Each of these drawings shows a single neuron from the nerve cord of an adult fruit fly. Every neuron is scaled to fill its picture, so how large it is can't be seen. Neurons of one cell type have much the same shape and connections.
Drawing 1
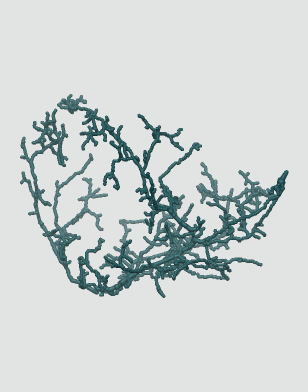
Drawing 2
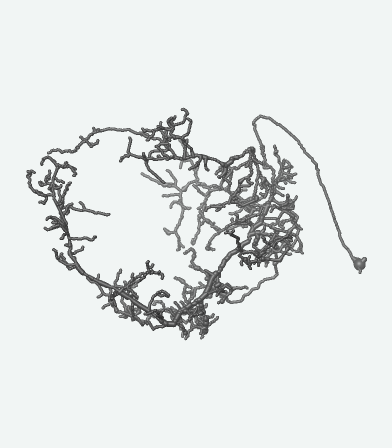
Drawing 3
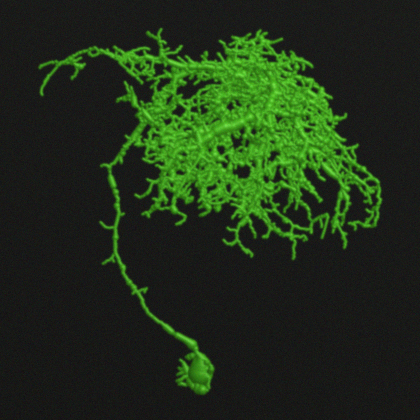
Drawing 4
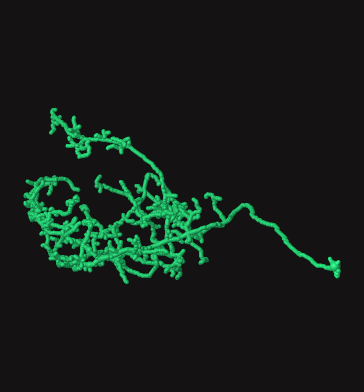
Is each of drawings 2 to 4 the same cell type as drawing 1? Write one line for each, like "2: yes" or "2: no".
2: yes
3: no
4: yes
